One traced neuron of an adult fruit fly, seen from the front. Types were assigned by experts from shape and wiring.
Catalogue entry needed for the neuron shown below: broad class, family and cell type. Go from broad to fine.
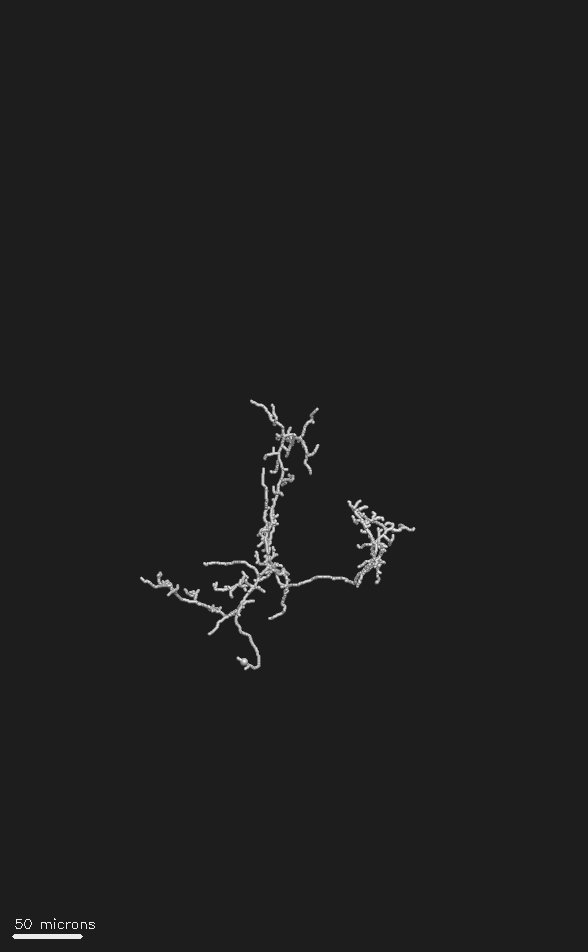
central-brain intrinsic neuron; hemilineage MD3; SAD105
